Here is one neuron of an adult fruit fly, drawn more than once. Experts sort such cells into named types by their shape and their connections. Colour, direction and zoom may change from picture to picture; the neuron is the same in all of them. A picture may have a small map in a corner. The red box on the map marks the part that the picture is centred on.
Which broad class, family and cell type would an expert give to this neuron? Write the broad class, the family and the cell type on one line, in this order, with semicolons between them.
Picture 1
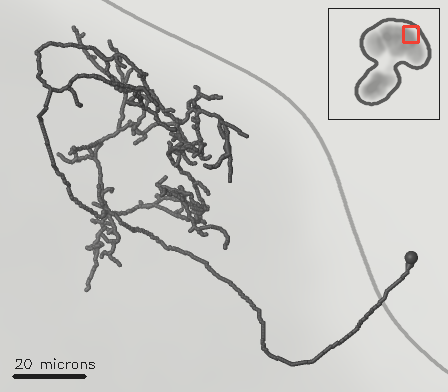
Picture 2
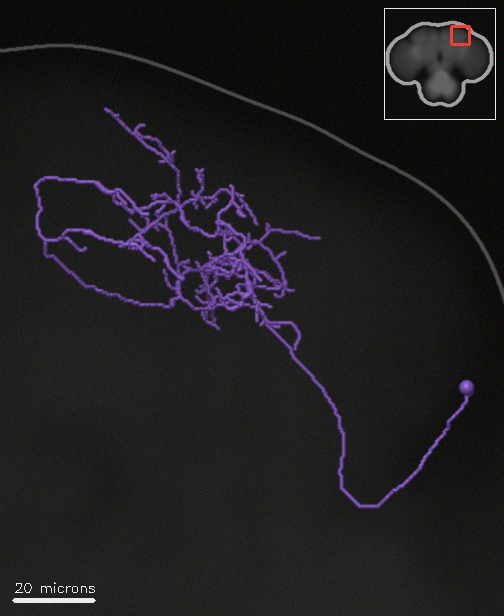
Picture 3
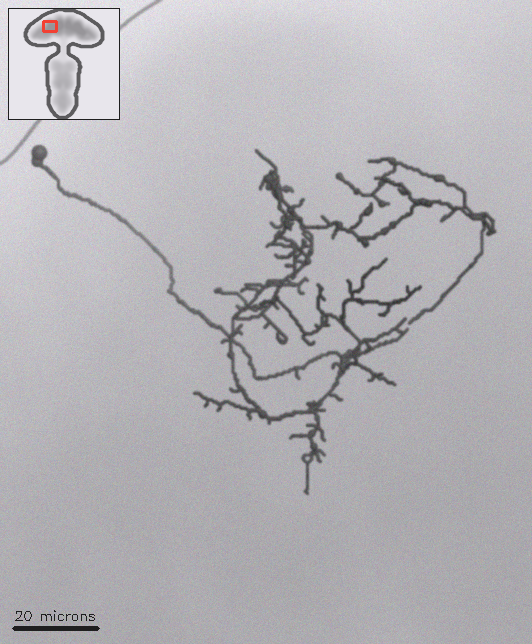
central-brain intrinsic neuron; hemilineage LHa1; CB2688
